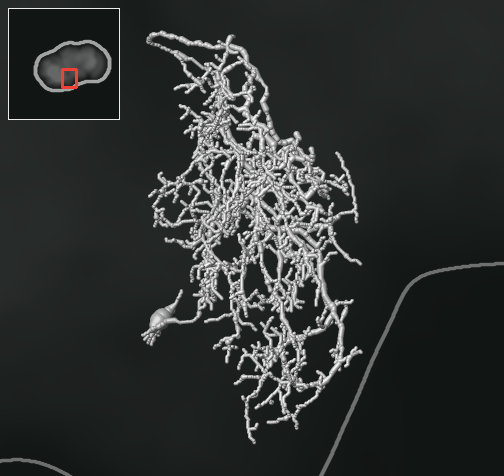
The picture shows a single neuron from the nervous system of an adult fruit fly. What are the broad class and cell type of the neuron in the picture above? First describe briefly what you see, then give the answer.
The picture shows more than a hundred branch ends. In this view it is taller than it is wide. It is a nerve-cord intrinsic neuron. The cell type is INXXX466.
